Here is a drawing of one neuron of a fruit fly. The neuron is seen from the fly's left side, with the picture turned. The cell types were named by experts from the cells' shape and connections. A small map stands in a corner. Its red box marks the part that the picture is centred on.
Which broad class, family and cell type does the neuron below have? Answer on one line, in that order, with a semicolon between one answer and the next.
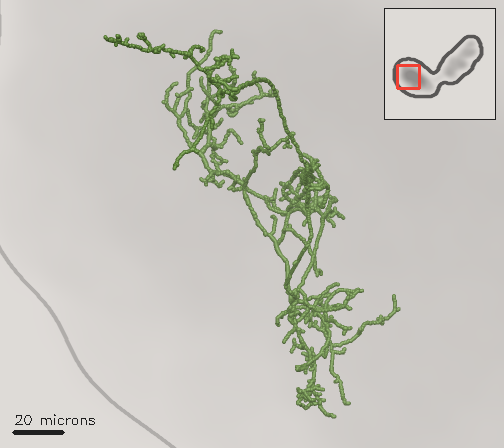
central-brain intrinsic neuron; hemilineage LHl2_ventral; AVLP065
